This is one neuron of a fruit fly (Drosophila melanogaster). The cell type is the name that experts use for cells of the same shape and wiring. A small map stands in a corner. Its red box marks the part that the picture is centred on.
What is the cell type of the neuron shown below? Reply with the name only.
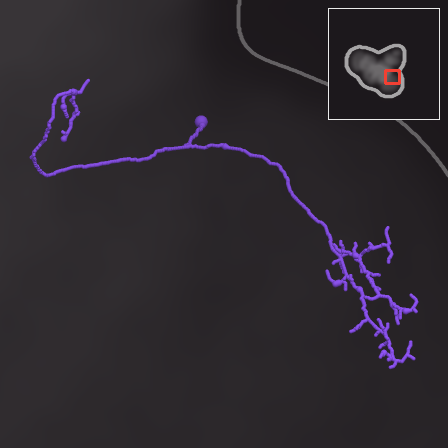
MeLo5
